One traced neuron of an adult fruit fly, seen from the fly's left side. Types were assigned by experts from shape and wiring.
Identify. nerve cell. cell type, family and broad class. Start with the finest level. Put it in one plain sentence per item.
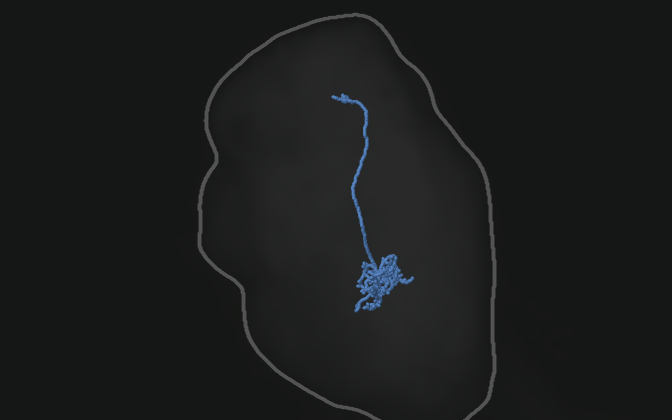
Type CB2653 of hemilineage DM1_antero_ventral, a central-brain intrinsic neuron.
